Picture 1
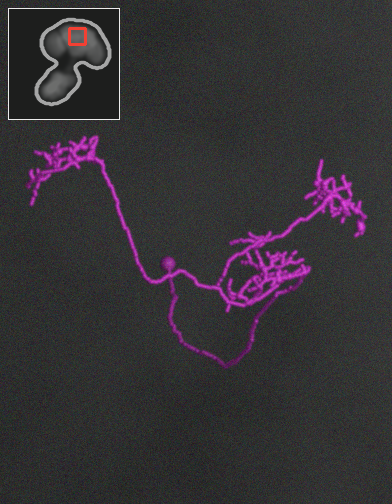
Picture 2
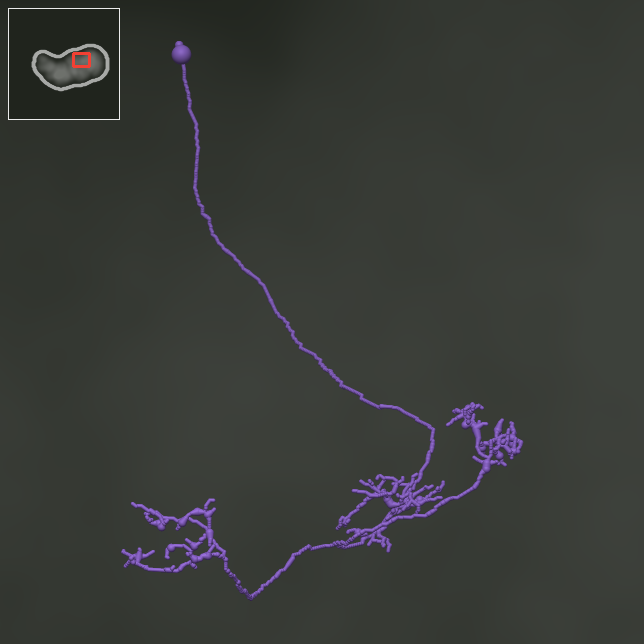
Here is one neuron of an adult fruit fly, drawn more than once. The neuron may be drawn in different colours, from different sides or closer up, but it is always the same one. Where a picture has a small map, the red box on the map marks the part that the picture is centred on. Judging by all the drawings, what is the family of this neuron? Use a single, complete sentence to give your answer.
What the neuron belongs to is the family class CX.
